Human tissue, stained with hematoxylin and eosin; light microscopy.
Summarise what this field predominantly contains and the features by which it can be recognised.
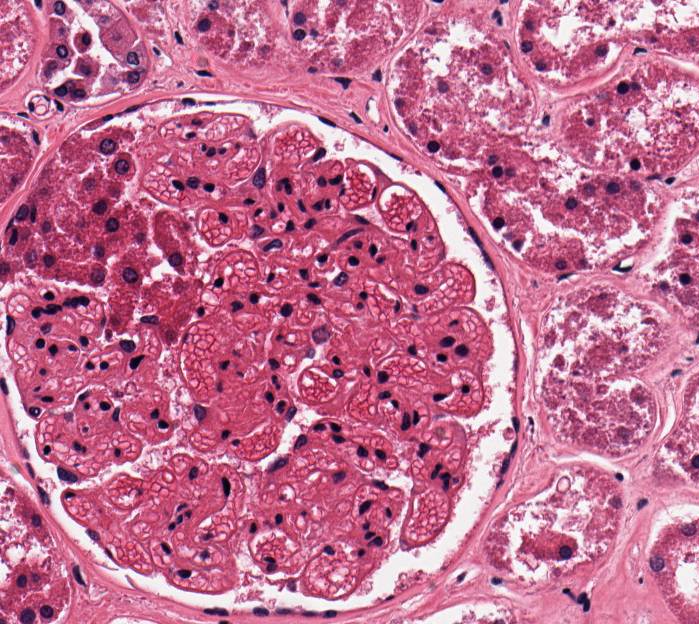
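What you see here is the cortical labyrinth of the kidney. Look first at the single large round glomerulus filling the left and centre, ringed by tubules.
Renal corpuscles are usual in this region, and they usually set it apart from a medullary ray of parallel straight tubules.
Around the tuft, a clear crescent of Bowman's space is widest along the right side, and flat parietal cells with thin elongated nuclei line the capsule. The tubules around it hold abundant granular eosinophilic cytoplasm with round nuclei.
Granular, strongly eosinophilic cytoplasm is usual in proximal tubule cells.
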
